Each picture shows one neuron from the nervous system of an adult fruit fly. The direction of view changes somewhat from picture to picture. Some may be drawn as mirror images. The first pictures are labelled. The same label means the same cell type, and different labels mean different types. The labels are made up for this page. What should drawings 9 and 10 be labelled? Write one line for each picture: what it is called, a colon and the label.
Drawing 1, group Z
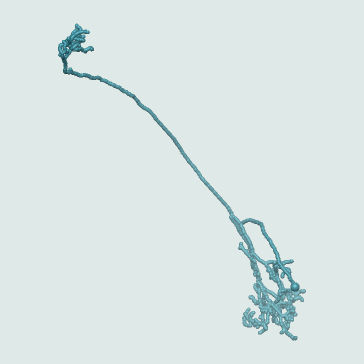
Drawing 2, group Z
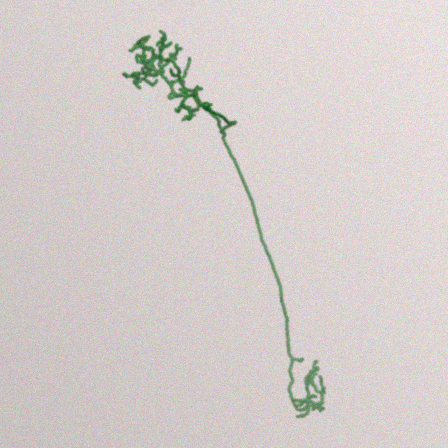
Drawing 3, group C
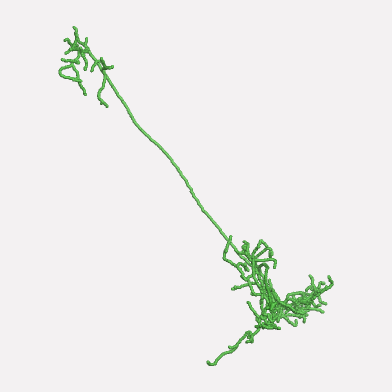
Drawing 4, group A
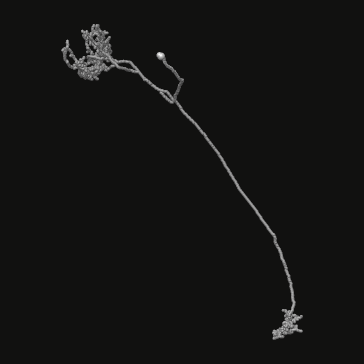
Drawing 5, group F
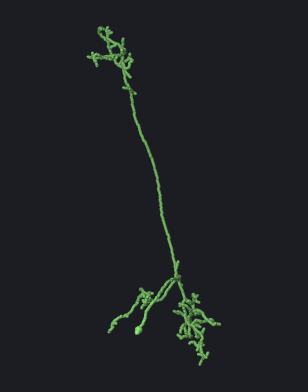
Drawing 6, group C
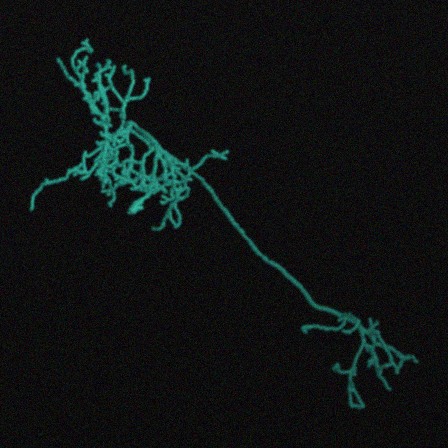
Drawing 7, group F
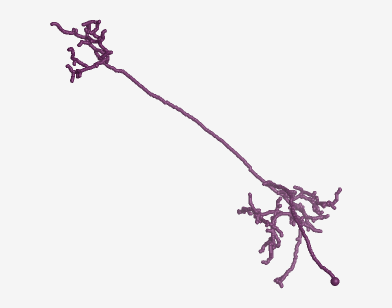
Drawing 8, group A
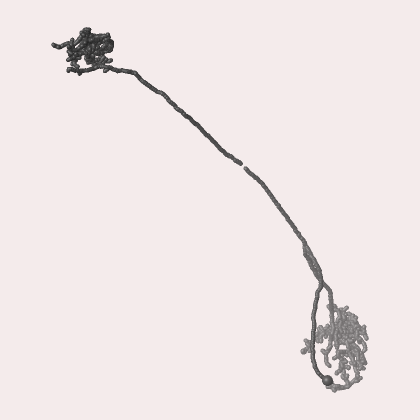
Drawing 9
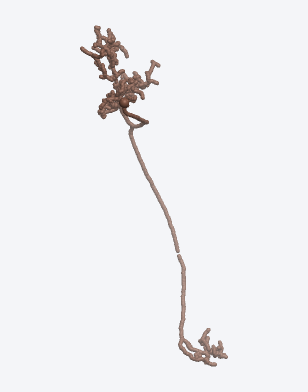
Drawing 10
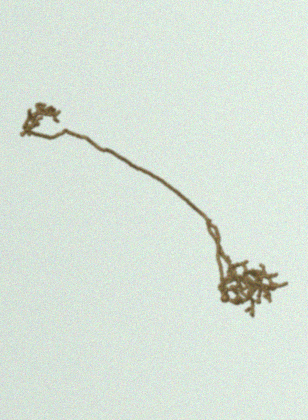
9: group Z
10: group Z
